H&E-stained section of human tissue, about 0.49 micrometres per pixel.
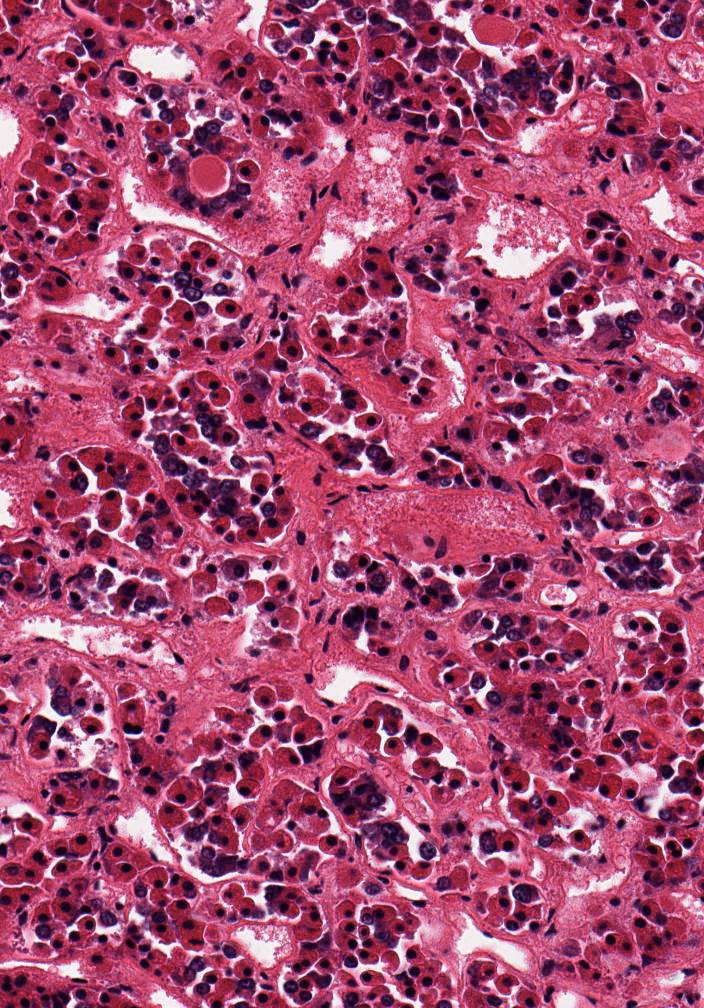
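Pituitary: small rounded nests and cords of cells fill the field, with thin strands of stroma between them. Many of the nest cells have intensely red, eosinophilic cytoplasm, while others mixed among them in the same nests have purplish, more basophilic cytoplasm. Their nuclei are round, dark and fairly even in size.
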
